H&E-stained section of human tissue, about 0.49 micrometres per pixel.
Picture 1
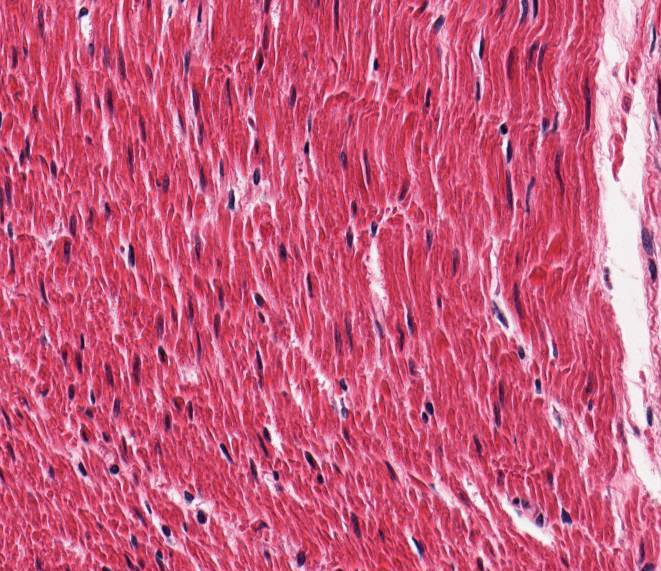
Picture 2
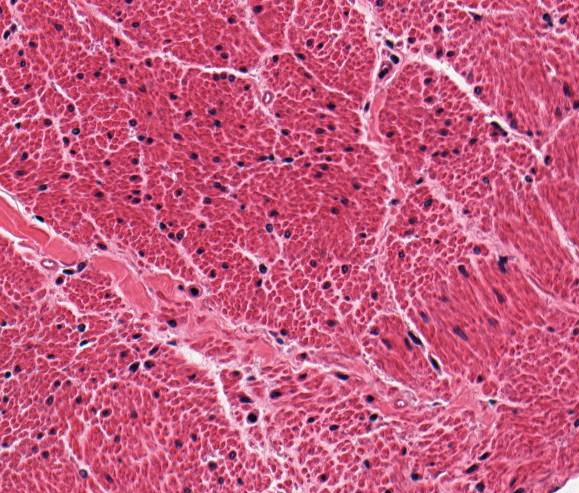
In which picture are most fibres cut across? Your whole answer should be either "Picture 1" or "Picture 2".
Picture 2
